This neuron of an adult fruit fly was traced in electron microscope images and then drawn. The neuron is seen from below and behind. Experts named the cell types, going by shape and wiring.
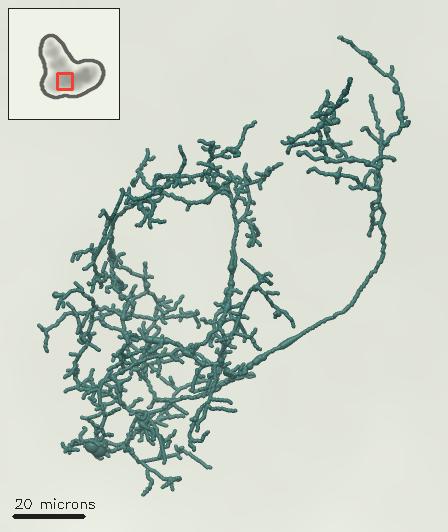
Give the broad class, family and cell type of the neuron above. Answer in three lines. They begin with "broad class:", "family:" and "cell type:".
broad class: central-brain intrinsic neuron
family: hemilineage VLPl2_medial
cell type: CB2453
